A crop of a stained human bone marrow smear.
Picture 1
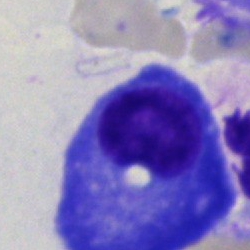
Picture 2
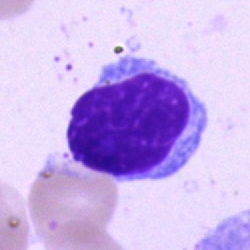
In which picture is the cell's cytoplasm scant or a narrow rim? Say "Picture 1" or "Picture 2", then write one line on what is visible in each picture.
Picture 2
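Picture 1: The cytoplasm is abundant, covering more area than the nucleus.
Picture 2: The nucleus fills most of the cell, leaving a narrow rim of cytoplasm.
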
